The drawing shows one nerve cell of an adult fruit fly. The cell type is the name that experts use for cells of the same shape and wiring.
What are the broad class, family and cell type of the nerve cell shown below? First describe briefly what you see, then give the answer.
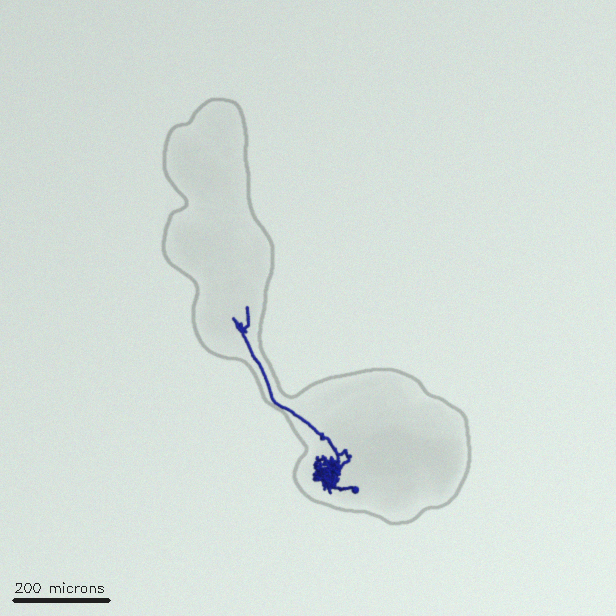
The cell body can be seen at the bottom of the picture. From top to bottom in the picture it spans about 400 microns. Its broad class is descending neuron. Its family is hemilineage MD3. It is of cell type DNge096.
